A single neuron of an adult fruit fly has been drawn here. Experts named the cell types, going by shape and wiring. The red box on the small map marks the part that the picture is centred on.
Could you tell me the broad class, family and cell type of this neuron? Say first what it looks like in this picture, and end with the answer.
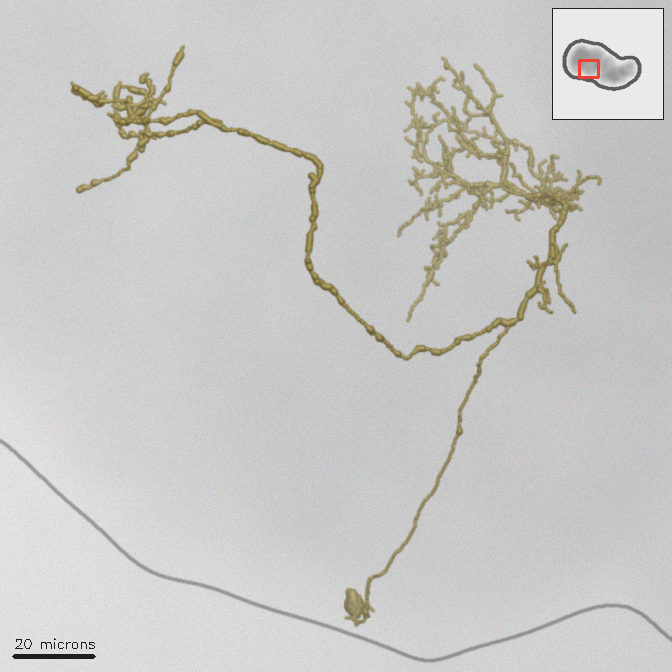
From top to bottom in the picture it spans about 150 microns. As drawn here it is about as wide as it is tall. It is a central-brain intrinsic neuron. Its family is hemilineage MX3. Its cell type is CB0420.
